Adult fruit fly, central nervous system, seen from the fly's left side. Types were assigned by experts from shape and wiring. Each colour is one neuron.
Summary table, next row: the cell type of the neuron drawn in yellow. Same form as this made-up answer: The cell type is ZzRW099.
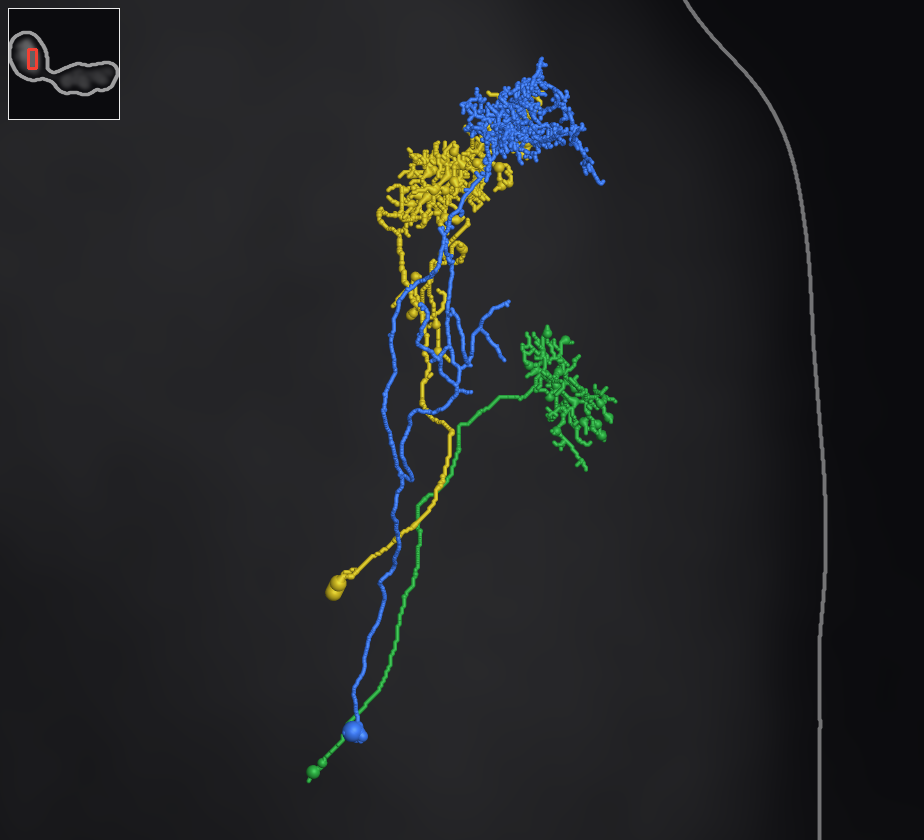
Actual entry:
The cell type is Li23.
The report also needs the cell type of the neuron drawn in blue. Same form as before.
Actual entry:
The cell type is Li21.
